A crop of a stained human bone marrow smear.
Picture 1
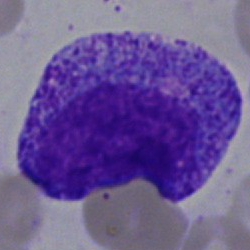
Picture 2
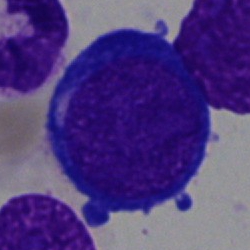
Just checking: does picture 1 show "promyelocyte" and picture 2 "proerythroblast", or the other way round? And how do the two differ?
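Identification: picture 1 is the promyelocyte, picture 2 the proerythroblast. Outline: the promyelocyte is broadly rounded with an indentation along its lower edge, where a pale red cell sits, while the proerythroblast is round, with small rounded blebs projecting from its lower edge. Granules: numerous dark purple granules are spread across the whole promyelocyte. Chromatin: in the promyelocyte, granules lying over the nucleus partly hide its pattern, whereas in the proerythroblast it is finely granular and evenly spread. Nucleoli: none can be seen in the promyelocyte. Cytoplasm: the proerythroblast has only a thin rim, staining deep blue, with a pale crescent on the left side of the cell.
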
